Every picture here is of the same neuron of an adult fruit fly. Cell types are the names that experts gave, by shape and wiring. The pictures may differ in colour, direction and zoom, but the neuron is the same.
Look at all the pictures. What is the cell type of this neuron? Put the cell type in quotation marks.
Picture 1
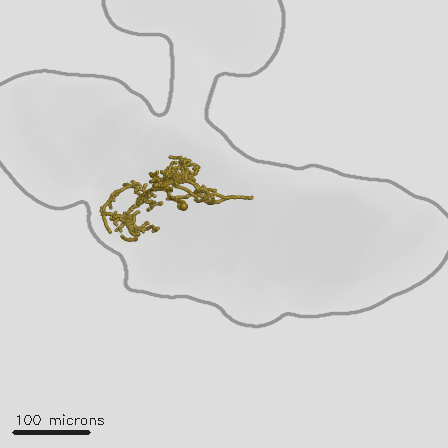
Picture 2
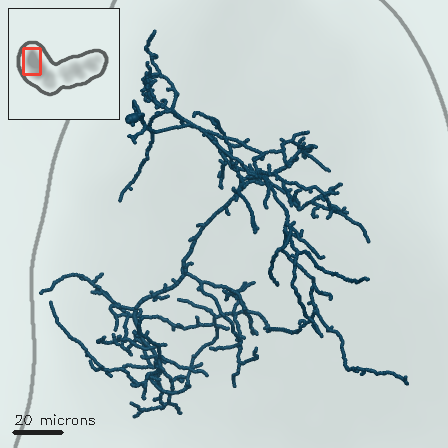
"AVLP037"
